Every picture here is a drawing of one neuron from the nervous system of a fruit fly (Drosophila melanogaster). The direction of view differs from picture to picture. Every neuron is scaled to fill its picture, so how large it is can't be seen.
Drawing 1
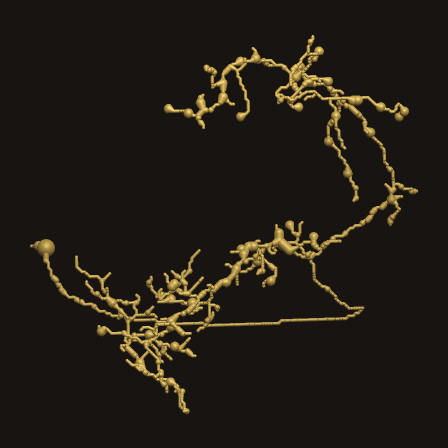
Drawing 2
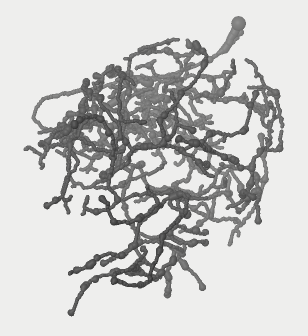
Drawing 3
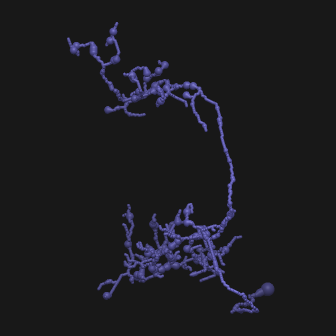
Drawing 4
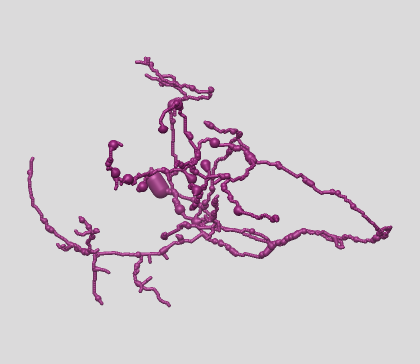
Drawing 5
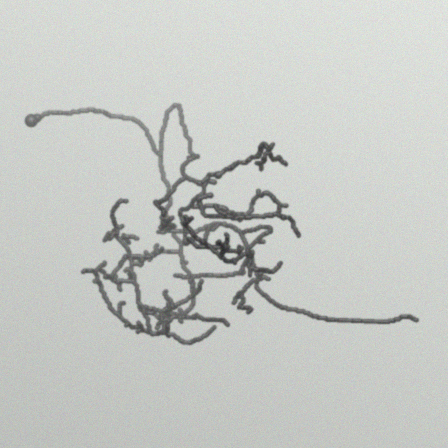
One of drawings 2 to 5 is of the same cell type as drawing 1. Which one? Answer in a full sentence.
Drawing 3 shows a neuron of the same cell type.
